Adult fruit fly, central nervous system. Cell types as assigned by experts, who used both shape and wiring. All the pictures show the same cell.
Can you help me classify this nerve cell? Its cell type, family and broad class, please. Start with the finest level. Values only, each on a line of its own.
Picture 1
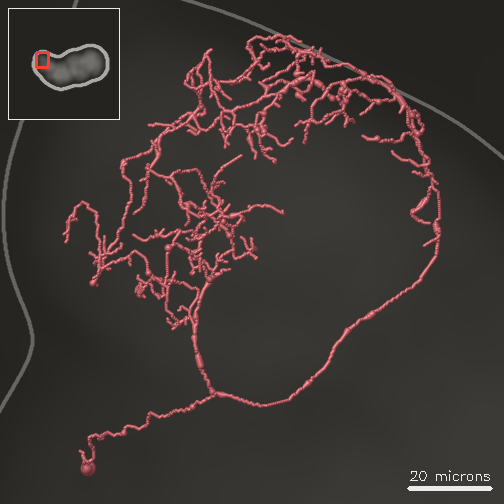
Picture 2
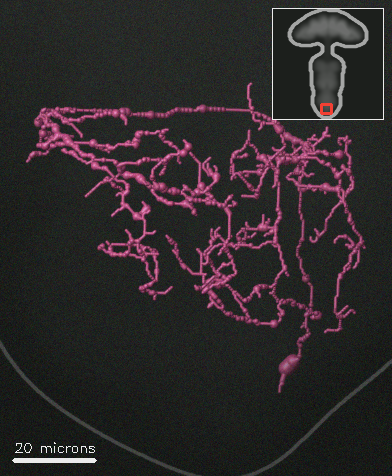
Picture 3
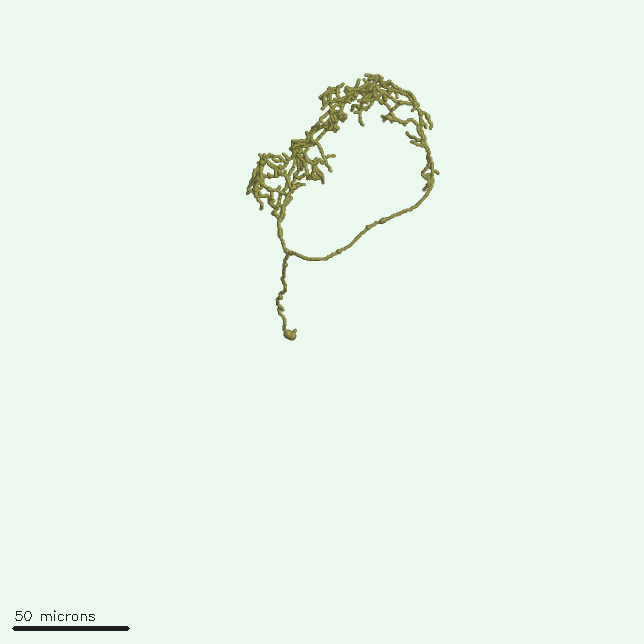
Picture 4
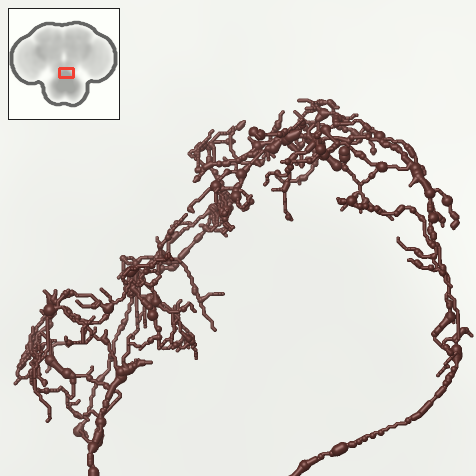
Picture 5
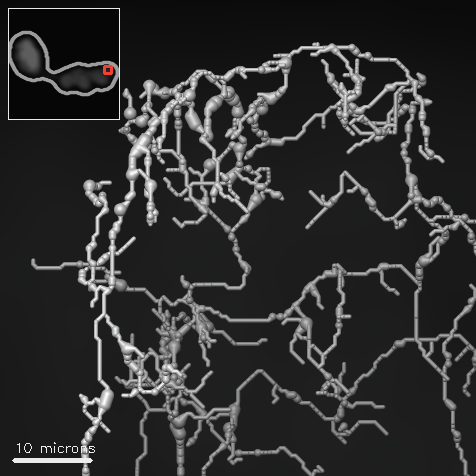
IN14A029
hemilineage 14A
nerve-cord intrinsic neuron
